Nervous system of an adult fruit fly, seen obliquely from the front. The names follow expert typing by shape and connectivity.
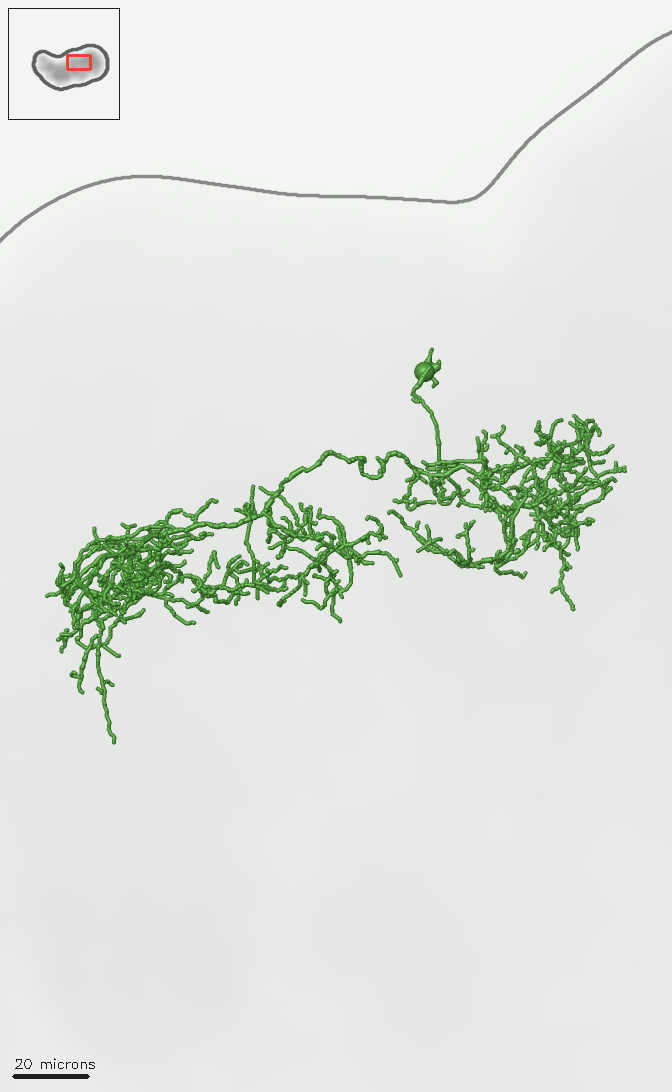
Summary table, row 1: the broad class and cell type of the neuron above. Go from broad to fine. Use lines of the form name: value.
broad class: central-brain intrinsic neuron
cell type: IB118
